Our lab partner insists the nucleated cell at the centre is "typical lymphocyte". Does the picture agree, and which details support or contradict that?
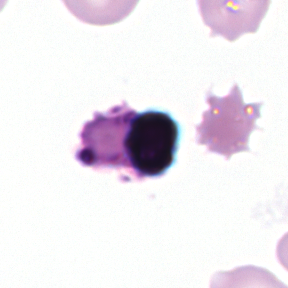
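Item one, the nucleus: almost black-purple, too dense to show any chromatin pattern, and without nucleoli.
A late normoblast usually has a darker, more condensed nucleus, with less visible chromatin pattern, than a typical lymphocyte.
This nucleus goes with normoblast, not typical lymphocyte. Item two, the cytoplasm, left of the nucleus: pinkish-lilac, close in tone to the red cells.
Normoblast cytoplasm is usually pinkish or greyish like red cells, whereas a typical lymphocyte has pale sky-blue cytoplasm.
That colour also goes with normoblast. Item three, matched to neither name: a ragged cytoplasmic outline, a small dark purple dot at its lower left edge, and a thin bright blue fringe along the nucleus. Verdict: the cell is a normoblast, not a typical lymphocyte.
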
